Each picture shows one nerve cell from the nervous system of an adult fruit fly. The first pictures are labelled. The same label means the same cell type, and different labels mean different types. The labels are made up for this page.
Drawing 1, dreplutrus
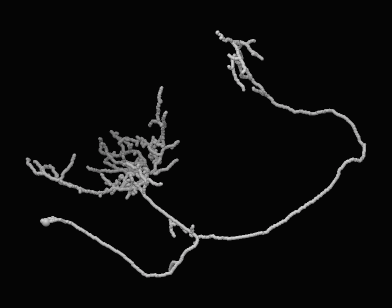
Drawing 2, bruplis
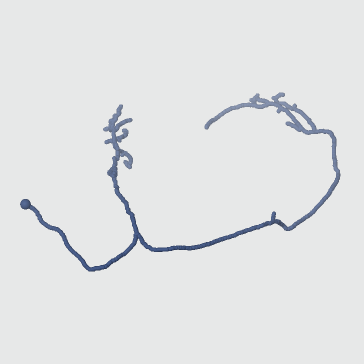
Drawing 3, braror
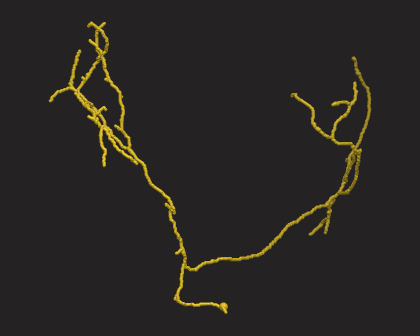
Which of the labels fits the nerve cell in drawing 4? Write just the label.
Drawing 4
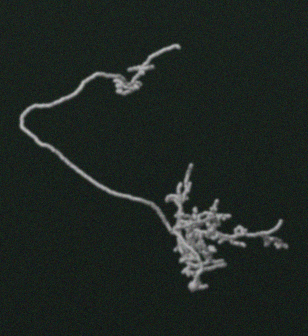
dreplutrus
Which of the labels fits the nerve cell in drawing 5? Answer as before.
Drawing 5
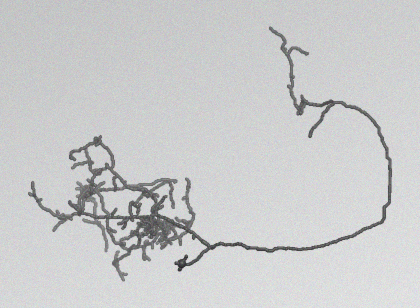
dreplutrus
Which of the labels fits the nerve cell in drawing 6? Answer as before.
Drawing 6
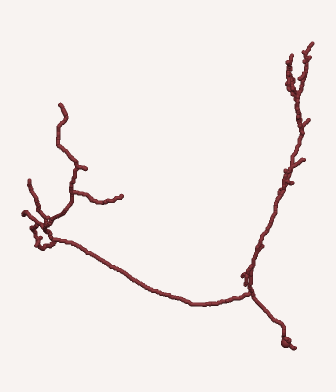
braror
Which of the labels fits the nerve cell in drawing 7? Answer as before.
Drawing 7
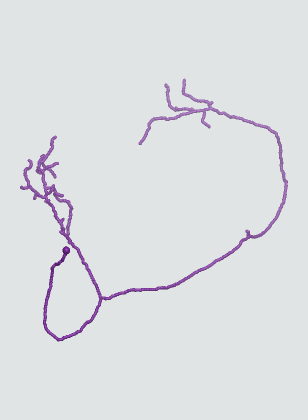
bruplis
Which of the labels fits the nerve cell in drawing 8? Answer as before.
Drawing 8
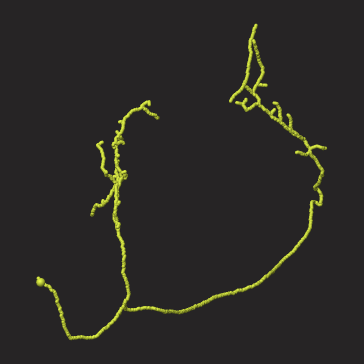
bruplis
